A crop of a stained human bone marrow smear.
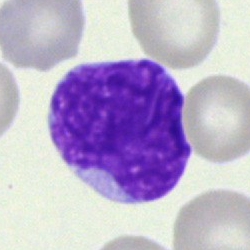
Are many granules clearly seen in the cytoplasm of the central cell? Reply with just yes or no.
No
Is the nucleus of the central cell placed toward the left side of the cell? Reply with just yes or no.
No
